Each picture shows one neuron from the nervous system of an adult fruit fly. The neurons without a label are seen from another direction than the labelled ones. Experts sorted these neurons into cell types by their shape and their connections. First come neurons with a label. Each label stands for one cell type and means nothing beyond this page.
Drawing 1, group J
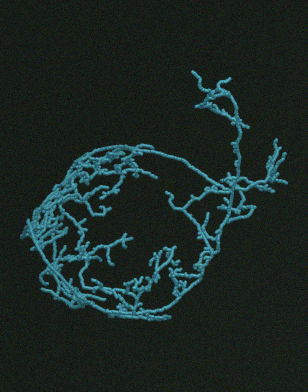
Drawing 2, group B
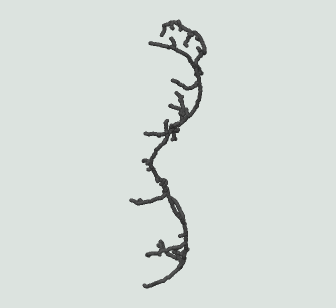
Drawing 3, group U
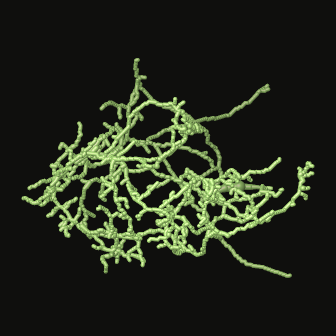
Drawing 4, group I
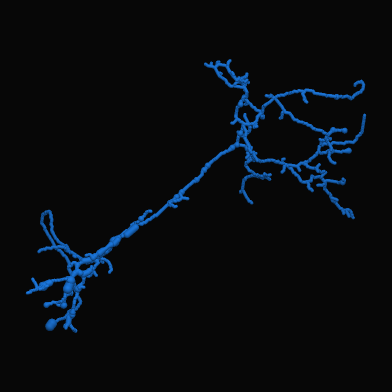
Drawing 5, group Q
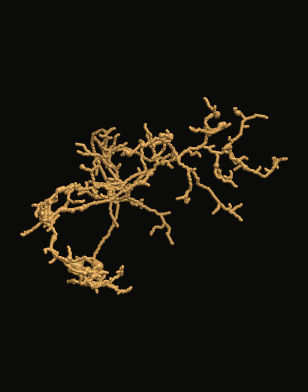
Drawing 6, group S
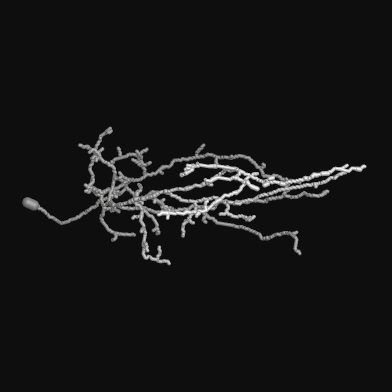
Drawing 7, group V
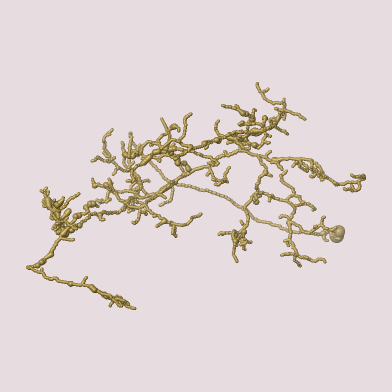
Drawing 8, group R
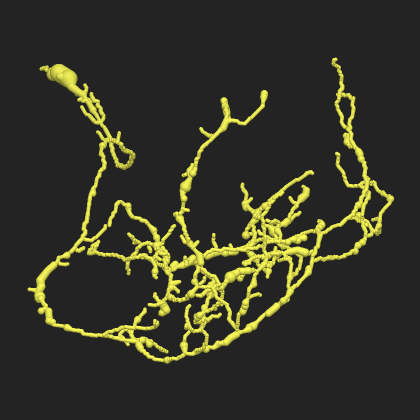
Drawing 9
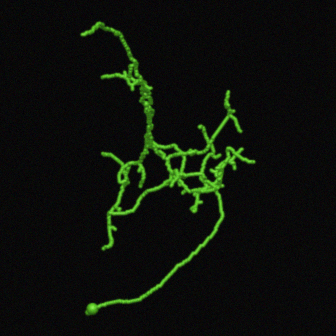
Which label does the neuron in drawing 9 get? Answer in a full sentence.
It belongs to group I.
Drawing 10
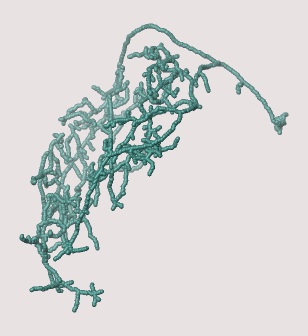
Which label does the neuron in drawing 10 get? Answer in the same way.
It belongs to group J.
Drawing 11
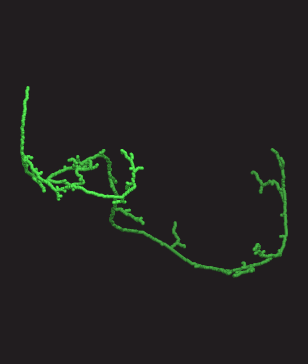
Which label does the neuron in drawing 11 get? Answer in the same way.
It belongs to group B.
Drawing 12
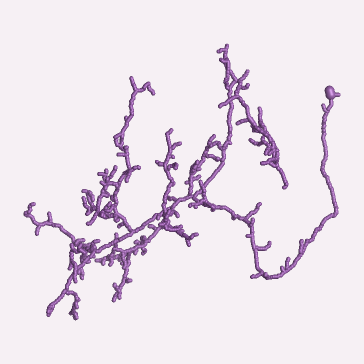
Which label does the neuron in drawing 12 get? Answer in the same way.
It belongs to group V.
